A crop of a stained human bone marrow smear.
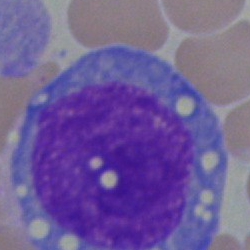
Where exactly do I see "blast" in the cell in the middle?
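Blast: chromatin finely stippled, deep purple.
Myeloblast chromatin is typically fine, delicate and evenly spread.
That part goes with the name. Also seen: nucleus toward lower left, wider cytoplasm rim at upper right. Many small round clear vacuoles scattered through the cytoplasm. Two small clear vacuoles overlie the nucleus.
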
